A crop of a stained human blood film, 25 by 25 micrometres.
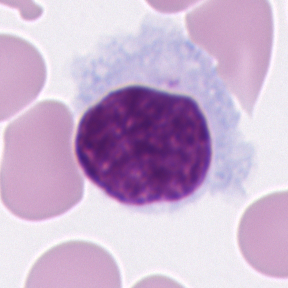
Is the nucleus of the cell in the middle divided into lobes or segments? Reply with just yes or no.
No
